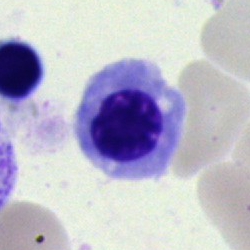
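Erythroblast in a stained human bone marrow smear, seen as the central cell. Its outline is roughly round, with a slightly uneven edge. The nucleus lies toward the lower part of the cell, so a wider rim of cytoplasm remains above it. Chromatin is dense and dark purple, with a few small paler patches. A small clear spot lies in the cytoplasm just beyond the right edge of the nucleus.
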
